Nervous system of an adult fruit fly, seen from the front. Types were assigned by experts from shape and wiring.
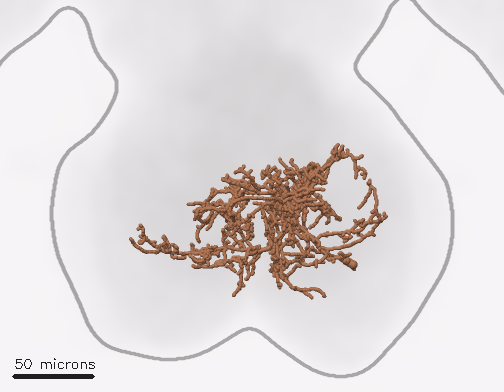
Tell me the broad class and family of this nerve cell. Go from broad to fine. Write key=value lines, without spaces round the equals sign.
broad_class=nerve-cord intrinsic neuron
family=hemilineage 03B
